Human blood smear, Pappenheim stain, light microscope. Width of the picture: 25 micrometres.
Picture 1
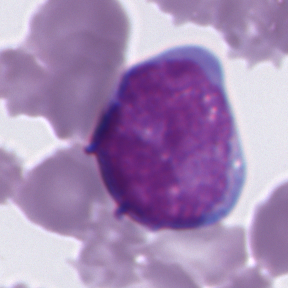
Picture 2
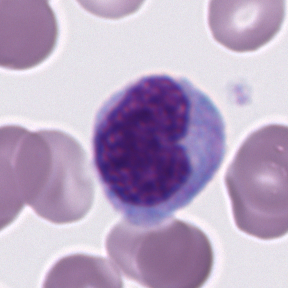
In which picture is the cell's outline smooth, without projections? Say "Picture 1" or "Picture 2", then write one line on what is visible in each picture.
Picture 2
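What picture 1 shows: Small pointed projections stick out from the left edge of the cell.
What picture 2 shows: The cell's outline is roughly round with a smooth edge.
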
